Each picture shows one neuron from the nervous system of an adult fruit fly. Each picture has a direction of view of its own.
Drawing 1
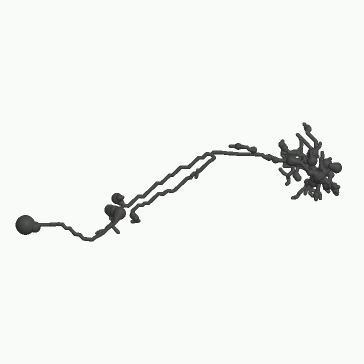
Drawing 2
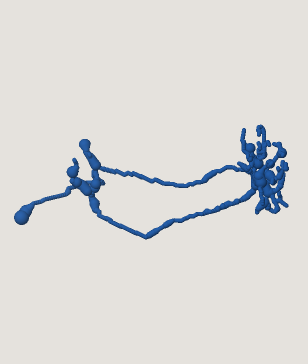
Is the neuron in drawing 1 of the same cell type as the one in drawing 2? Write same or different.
same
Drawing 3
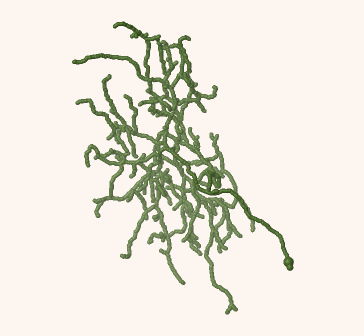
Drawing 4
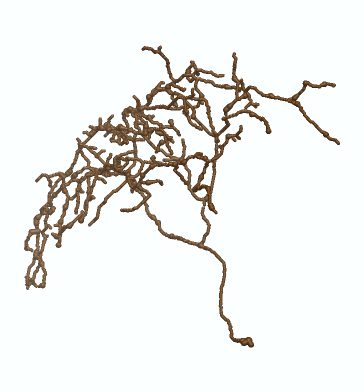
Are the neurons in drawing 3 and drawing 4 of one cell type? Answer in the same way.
same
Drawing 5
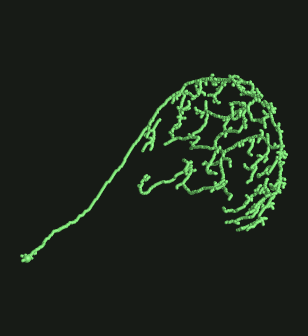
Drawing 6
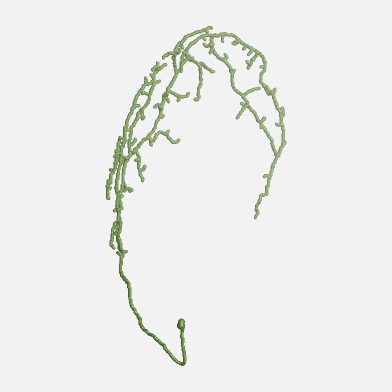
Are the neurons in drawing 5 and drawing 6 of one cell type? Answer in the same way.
same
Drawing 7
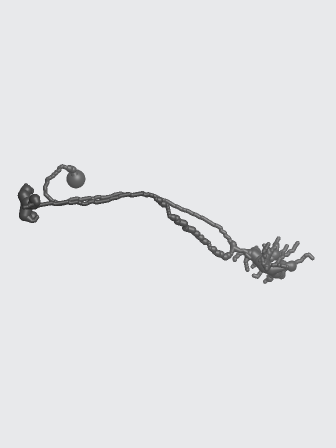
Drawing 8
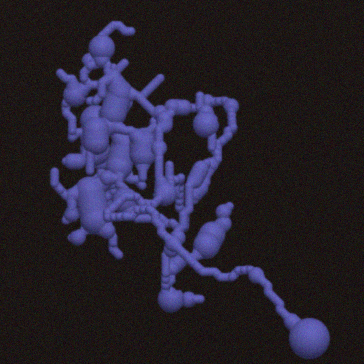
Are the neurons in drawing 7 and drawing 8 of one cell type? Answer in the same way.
same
